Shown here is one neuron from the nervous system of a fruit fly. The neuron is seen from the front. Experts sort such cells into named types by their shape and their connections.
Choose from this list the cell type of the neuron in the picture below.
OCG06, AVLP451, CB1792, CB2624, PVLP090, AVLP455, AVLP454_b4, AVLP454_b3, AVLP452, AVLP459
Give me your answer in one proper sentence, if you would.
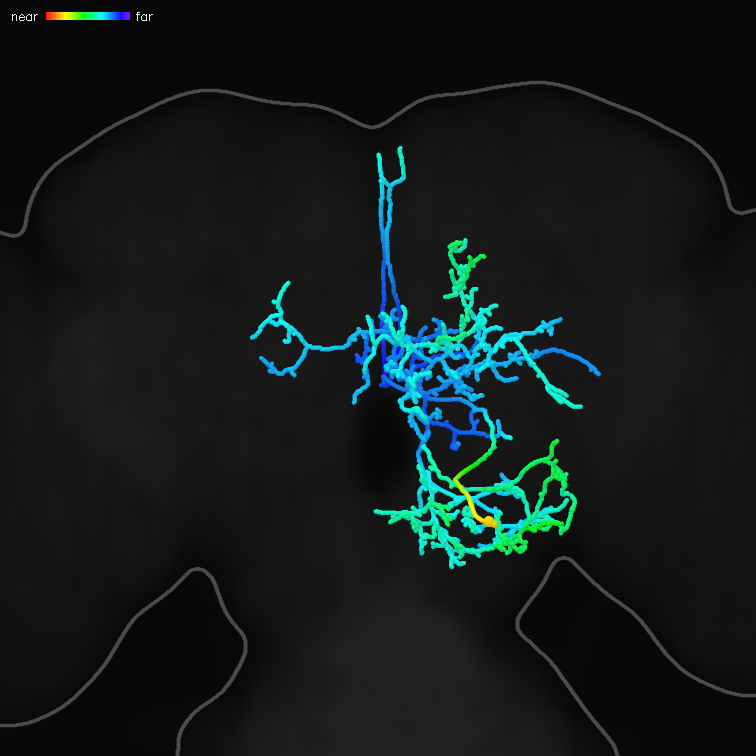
Classified by cell type, this neuron is OCG06.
